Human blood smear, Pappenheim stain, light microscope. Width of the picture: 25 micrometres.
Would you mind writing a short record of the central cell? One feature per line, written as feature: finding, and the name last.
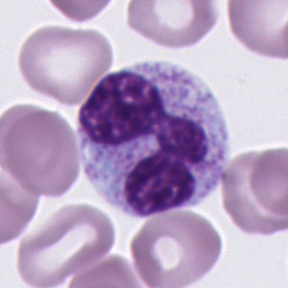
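Outline: round and smooth
Nucleoli: none to be seen
Granules: fine, lilac-purple, scattered evenly through the cytoplasm
Nucleus: not covered or hidden by the granules
Name: segmented neutrophil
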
